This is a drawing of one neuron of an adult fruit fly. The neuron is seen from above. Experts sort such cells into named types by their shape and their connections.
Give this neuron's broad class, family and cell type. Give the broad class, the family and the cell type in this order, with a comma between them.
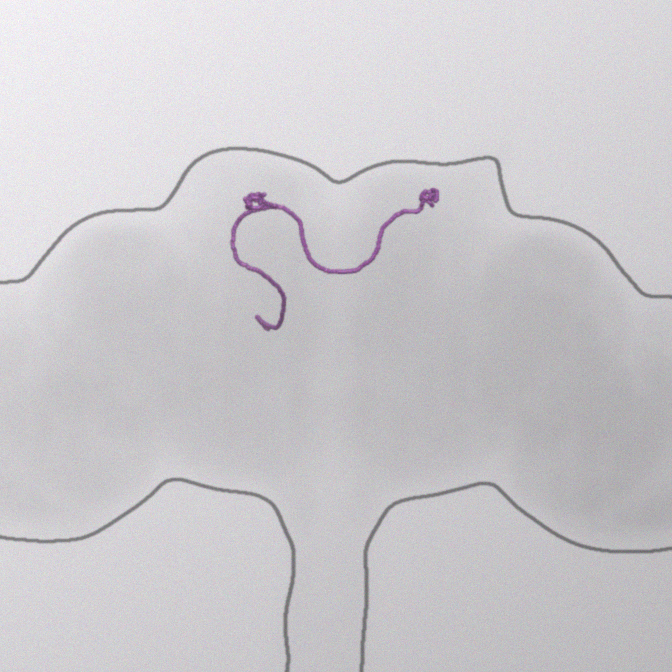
sensory neuron entering the brain, class olfactory, ORN_VC2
